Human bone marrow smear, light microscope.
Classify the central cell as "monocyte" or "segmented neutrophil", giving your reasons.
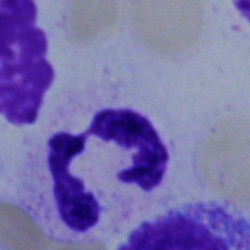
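It is a segmented neutrophil. At the upper left, a thin strand joins a separate lobe to the rest of the nucleus.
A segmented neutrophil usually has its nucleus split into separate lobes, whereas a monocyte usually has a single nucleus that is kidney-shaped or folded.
The chromatin is dense and dark purple throughout, and no nucleoli are visible. The cytoplasm is very pale, with only a faint lilac tinge.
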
